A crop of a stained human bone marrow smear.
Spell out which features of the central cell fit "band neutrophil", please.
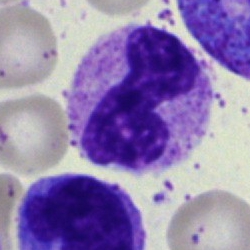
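Across the central cell, the nucleus runs from upper right to lower left.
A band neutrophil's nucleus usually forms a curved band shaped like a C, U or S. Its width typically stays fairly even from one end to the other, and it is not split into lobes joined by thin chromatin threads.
Here the chromatin is dark purple and coarsely clumped. The cytoplasm is pale pinkish-lilac, with fine purple granules scattered through it. This central cell is a band neutrophil.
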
